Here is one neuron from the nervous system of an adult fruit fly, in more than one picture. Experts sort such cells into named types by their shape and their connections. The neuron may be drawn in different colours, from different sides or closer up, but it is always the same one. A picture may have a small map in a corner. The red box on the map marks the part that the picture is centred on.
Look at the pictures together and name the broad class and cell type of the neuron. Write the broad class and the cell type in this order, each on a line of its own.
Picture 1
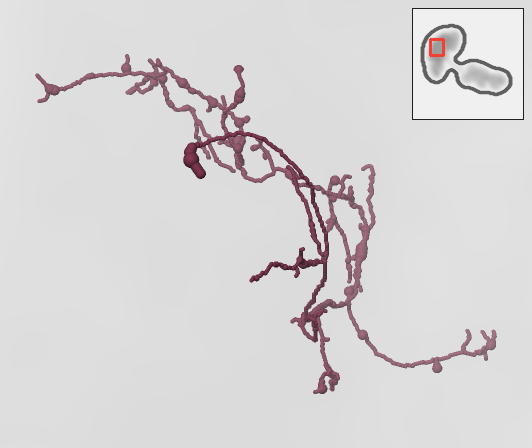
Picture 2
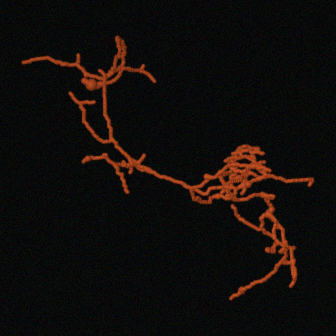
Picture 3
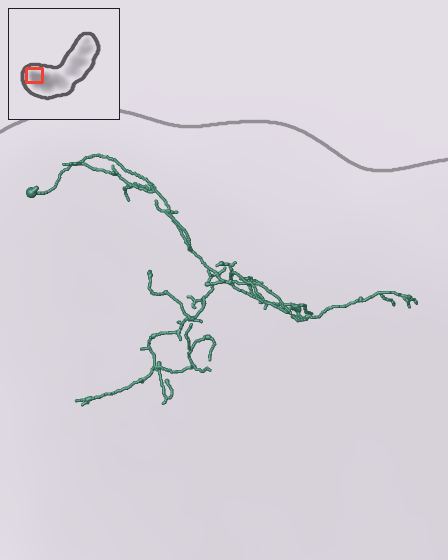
central-brain intrinsic neuron
CB1532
